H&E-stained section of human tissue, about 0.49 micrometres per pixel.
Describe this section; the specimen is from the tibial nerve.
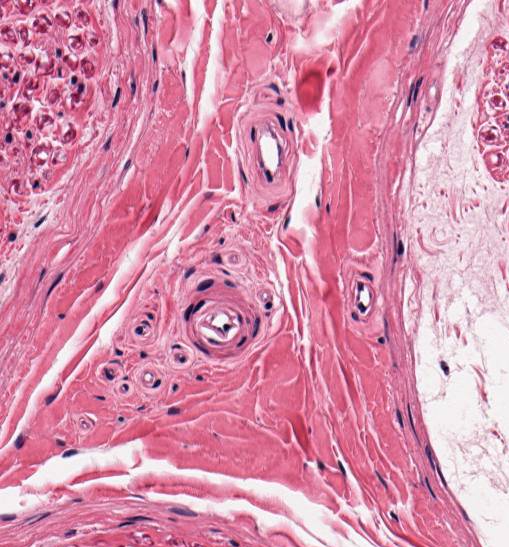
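Most of what I see here is dense, pink-staining collagen, in thick bundles interlacing in different directions. Between them lie sparse, dark, elongated nuclei, like spindle-shaped fibroblasts. Near the centre, a small vessel: its wall is thick, built of concentric cell layers around a narrow lumen. Then, along the right edge, the tissue turns loose, pale and wispy, unlike the dense collagen elsewhere.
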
